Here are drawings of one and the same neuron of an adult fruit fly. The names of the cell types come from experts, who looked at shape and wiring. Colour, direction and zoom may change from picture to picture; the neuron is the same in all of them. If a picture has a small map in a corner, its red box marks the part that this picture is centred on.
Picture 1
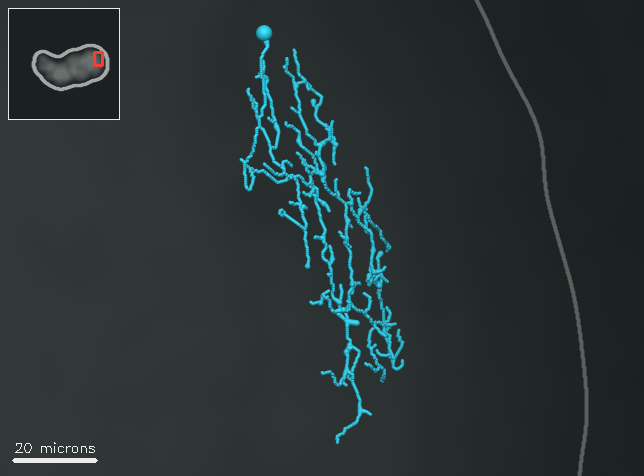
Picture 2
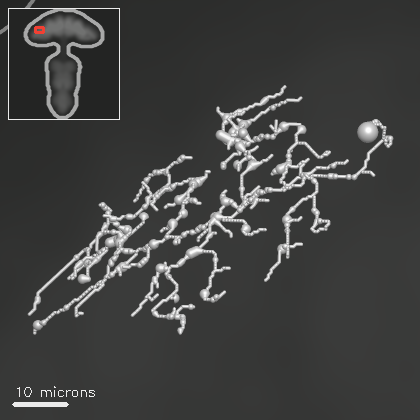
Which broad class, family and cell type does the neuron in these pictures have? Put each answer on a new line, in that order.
optic-lobe intrinsic neuron
Cm
Cm22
